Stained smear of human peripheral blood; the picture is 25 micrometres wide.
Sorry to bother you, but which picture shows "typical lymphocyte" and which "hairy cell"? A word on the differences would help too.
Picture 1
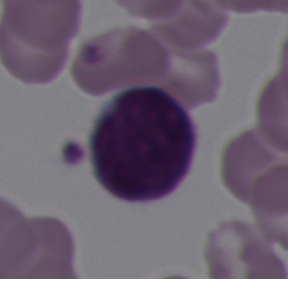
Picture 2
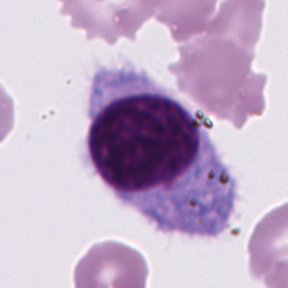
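Identification first: picture 1 is the typical lymphocyte, picture 2 the hairy cell. Outline: the lymphocyte is round and smooth with no surface projections, while the hairy cell's cytoplasmic margin is frayed with fine hair-like projections.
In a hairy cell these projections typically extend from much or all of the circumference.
Cytoplasm: in the lymphocyte the nucleus fills almost the whole cell, leaving at most a very thin rim.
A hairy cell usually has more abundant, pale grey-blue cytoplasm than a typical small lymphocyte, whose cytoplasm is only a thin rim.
Granules: none can be seen in the lymphocyte, and the hairy cell shows no distinct stained granules. Nucleus: the lymphocyte's chromatin is dense and dark purple throughout; the hairy cell's nucleus is oval with a smooth, unindented contour and about 9 micrometres across. Size: the lymphocyte measures about 10 micrometres across.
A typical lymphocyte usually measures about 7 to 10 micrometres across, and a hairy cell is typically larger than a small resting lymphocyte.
Surroundings: red cells with spiky crenated edges lie at the upper right of the hairy cell, and small dark refractile dots lie over its cytoplasm and the nearby background.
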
